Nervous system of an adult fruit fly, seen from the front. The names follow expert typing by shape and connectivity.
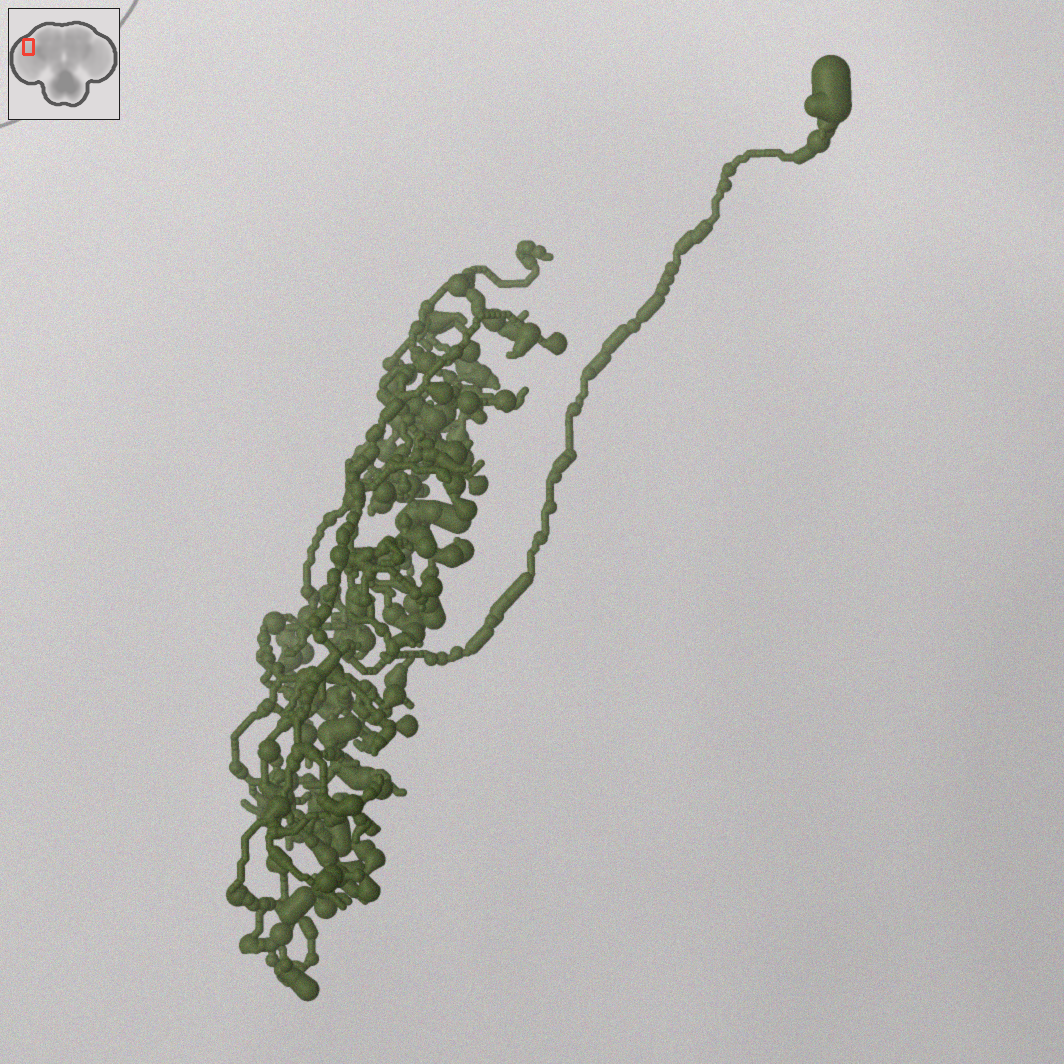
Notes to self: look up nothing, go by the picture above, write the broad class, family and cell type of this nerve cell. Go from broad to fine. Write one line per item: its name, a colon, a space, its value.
broad class: optic-lobe intrinsic neuron
family: Pm
cell type: Pm2a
